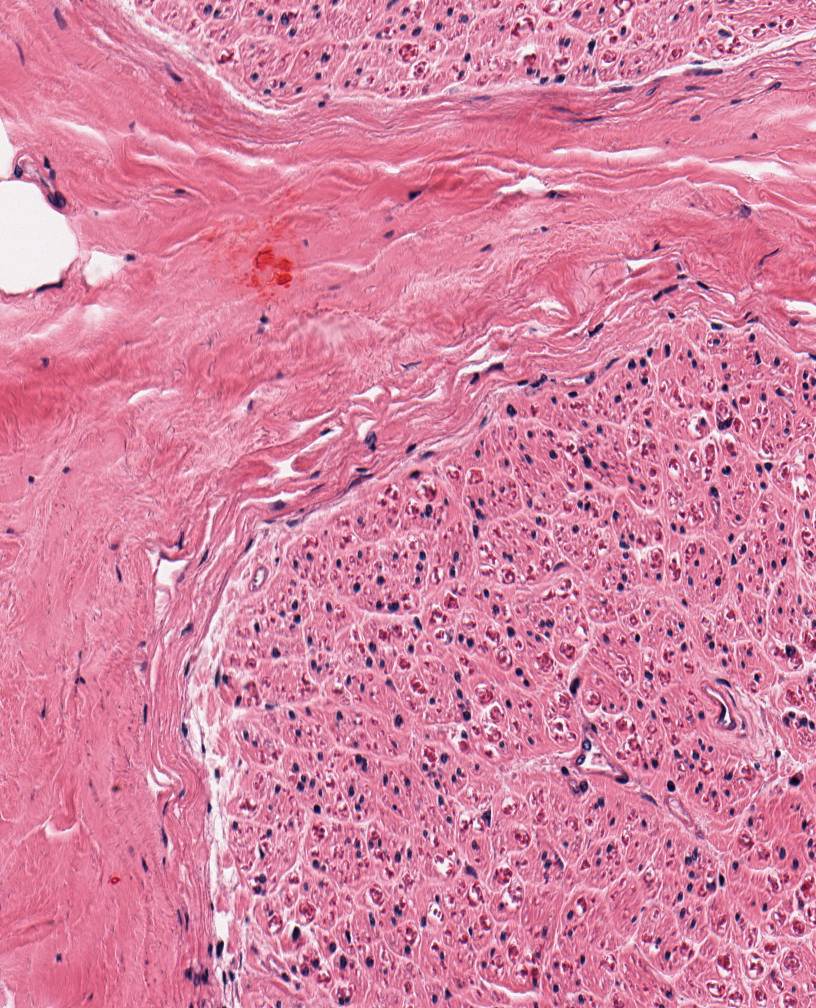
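Tibial nerve. In the lower right, a large compartment is closely packed with small rounded profiles cut across; many hold a small bright red dot amid paler pink. Along its border with the dense collagen runs a thin layer of flattened, spindle-shaped nuclei. Upper left, inside that collagen, sits a small cluster of red blood cells.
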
